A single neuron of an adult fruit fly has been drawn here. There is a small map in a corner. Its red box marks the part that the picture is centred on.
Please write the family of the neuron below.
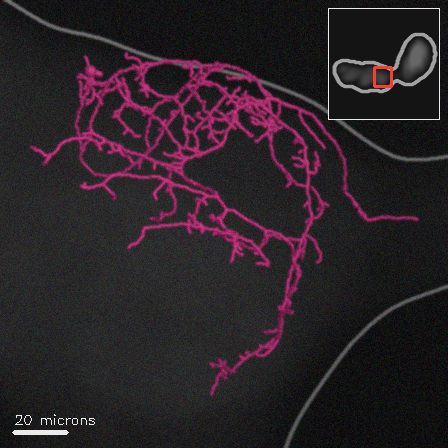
hemilineage 21X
